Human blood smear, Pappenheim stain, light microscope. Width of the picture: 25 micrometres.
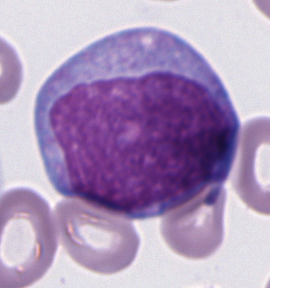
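Promyelocyte, the central cell of a stained peripheral blood smear. The cell measures about 18 micrometres across. Its nucleus is unlobed, about 16 by 13 micrometres, and fills about 70% of the cell's area. The upper border of the nucleus is broad and nearly flat, and the nucleus lies low in the cell, so the cytoplasm is widest above it. The chromatin is finely stippled and evenly spread, with no coarse dark clumps. The cytoplasm is pale blue, with a deeper blue band along the outer edge of the cell.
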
